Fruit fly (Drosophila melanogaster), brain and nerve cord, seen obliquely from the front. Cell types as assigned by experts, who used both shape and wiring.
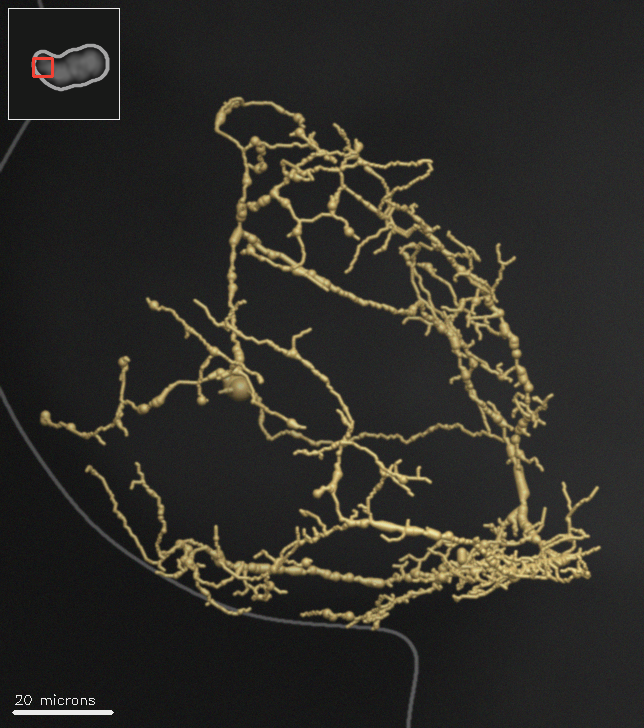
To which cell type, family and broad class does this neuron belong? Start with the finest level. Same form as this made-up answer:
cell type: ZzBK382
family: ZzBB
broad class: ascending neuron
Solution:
cell type: IN04B068
family: hemilineage 04B
broad class: nerve-cord intrinsic neuron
